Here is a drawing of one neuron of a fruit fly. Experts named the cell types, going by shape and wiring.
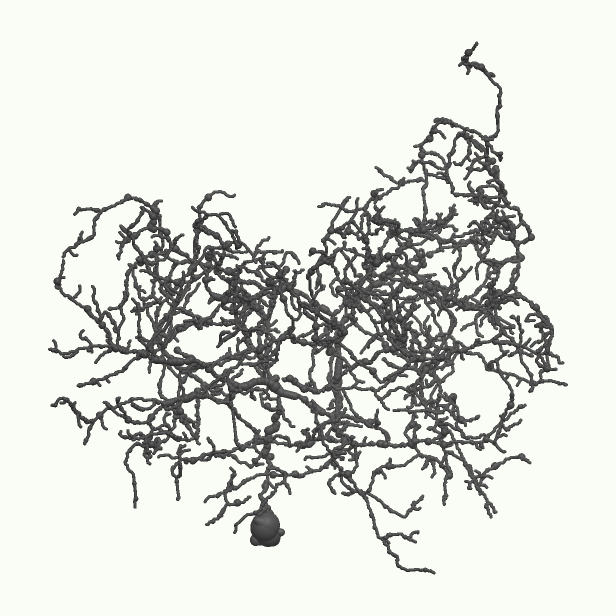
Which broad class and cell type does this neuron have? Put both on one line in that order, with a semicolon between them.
central-brain intrinsic neuron; GNG043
